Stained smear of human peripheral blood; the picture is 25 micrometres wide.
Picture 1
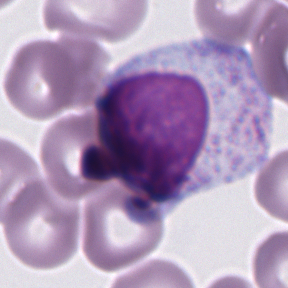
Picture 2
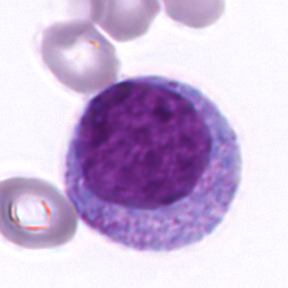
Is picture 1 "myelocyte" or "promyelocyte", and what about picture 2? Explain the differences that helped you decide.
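The myelocyte is in picture 1, and the promyelocyte in picture 2. Comparing the granules first: the myelocyte has fine lilac granules scattered through plentiful, pale greyish-blue cytoplasm, while the promyelocyte's cytoplasm holds many fine purple granules.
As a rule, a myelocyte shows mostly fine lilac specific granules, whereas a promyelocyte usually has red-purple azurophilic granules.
Then the nucleus: in the myelocyte I can't see a nucleolus, and a small dark knob juts out from the nucleus's left edge.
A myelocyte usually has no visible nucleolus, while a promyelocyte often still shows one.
In the promyelocyte the nucleus lies toward the upper left of the cell and fills about 60% of its area.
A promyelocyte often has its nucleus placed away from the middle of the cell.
That cell measures about 16 micrometres across, with a round, smooth outline and no projections on its surface. I see no vacuoles in its cytoplasm, and a red cell touches its lower left edge.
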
